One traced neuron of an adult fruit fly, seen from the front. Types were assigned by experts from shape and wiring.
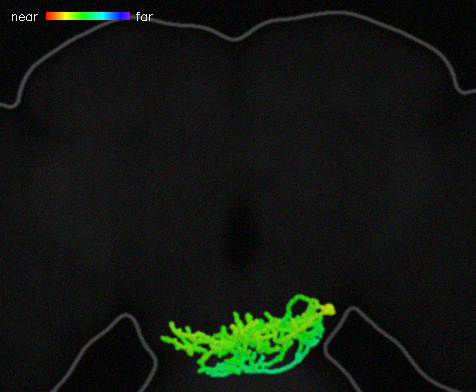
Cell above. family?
hemilineage MD3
